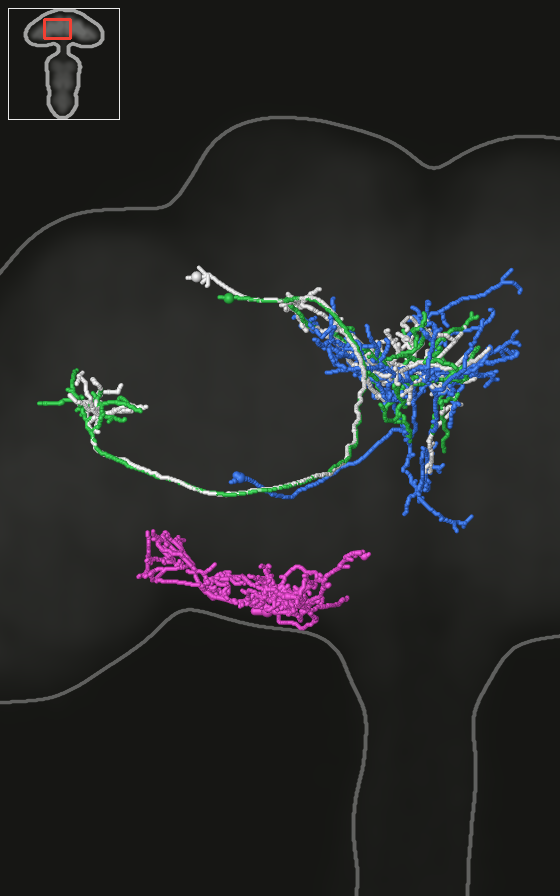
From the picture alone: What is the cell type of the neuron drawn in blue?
GNG264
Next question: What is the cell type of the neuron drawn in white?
Z_lvPNm1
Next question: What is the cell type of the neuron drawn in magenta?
PS352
